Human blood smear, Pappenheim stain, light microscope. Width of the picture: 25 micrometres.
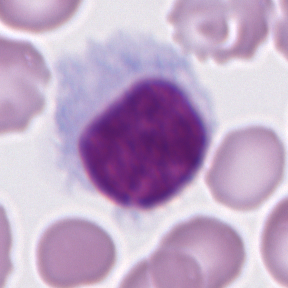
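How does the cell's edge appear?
It is ragged, with many fine hair-like projections.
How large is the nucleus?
About 11 micrometres across, with chromatin that stains dark purple and looks dense.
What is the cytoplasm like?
A pale, washed-out blue, lying mostly on the upper-left side of the nucleus.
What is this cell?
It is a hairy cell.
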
